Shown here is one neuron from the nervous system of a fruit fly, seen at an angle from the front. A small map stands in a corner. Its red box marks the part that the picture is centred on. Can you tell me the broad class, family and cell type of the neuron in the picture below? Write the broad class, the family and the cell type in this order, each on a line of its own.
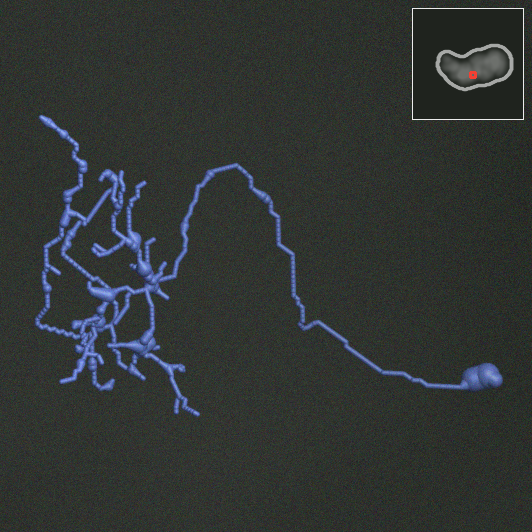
optic-lobe intrinsic neuron
Cm
Cm1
